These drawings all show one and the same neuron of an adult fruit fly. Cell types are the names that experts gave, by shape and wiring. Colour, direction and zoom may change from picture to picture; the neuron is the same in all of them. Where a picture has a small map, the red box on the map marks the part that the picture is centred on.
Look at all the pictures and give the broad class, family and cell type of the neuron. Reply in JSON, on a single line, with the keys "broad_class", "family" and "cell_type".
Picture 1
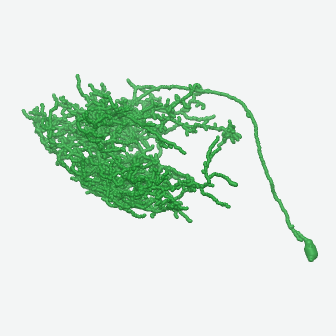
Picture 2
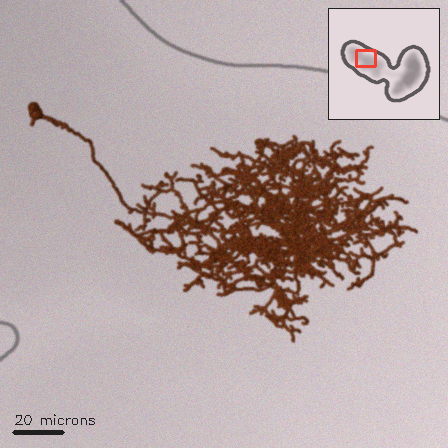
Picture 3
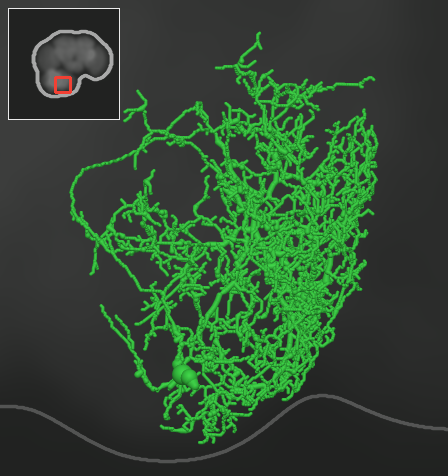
{"broad_class": "nerve-cord intrinsic neuron", "family": "hemilineage 21A", "cell_type": "IN21A006"}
